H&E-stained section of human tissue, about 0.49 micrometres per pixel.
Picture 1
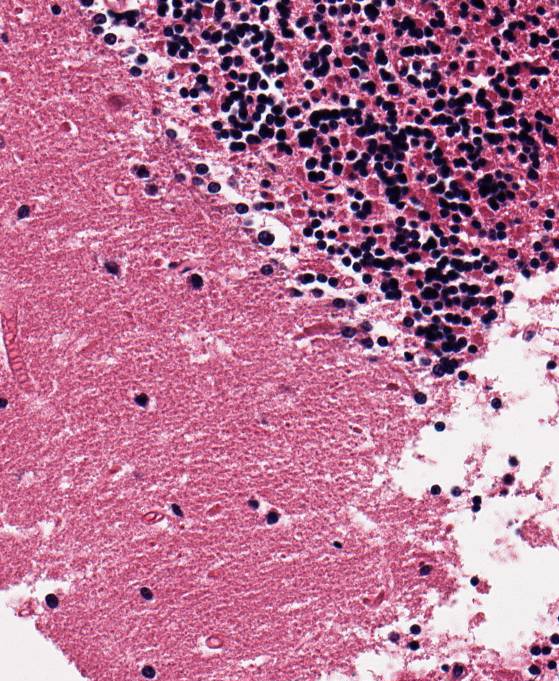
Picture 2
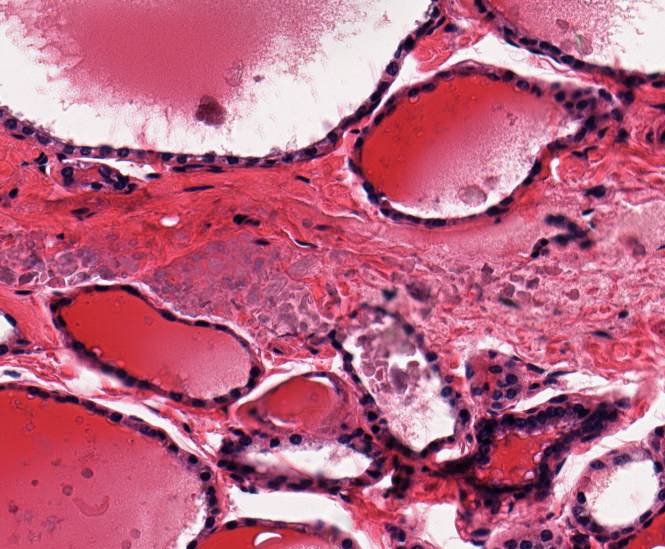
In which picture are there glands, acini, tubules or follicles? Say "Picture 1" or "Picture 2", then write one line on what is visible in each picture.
Picture 2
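What picture 1 shows: No epithelium or glands are present anywhere in the field.
What picture 2 shows: Each follicle is lined by a single layer of flattened to low cuboidal cells with dark, oval nuclei.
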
